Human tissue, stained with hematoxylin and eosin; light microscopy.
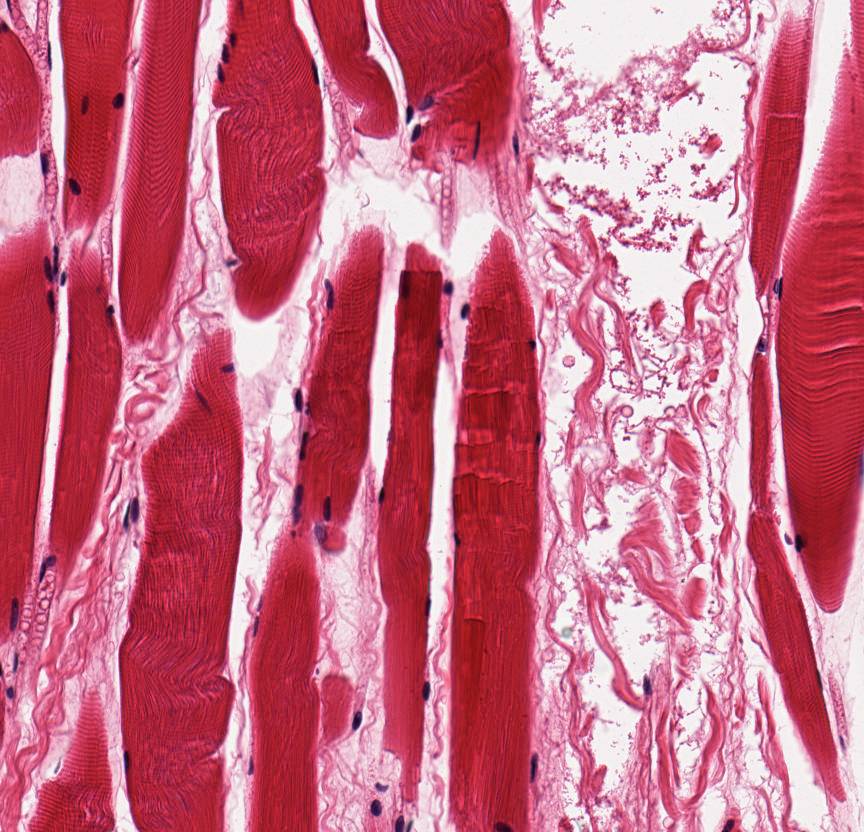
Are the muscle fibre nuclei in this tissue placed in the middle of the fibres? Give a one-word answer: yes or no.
No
